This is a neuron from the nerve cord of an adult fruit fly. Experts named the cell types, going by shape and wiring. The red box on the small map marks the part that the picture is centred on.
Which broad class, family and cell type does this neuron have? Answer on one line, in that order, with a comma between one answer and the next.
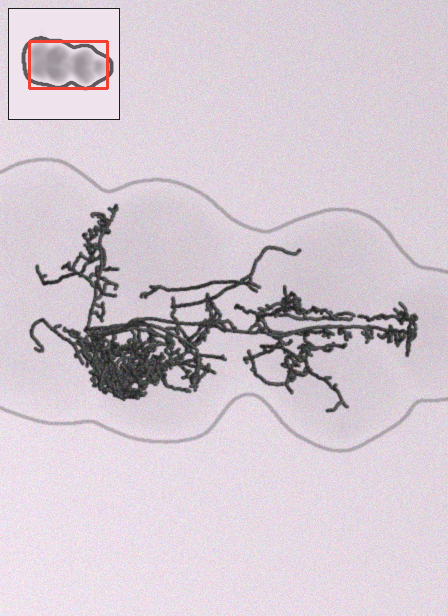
nerve-cord intrinsic neuron, hemilineage 05B, IN05B001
